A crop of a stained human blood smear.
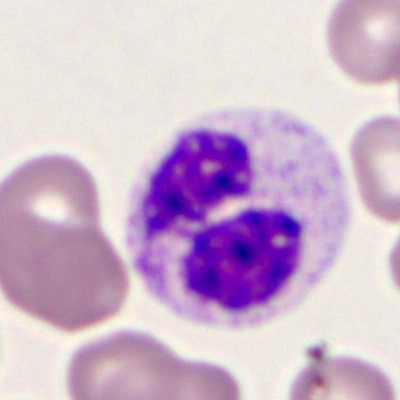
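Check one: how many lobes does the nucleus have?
Two.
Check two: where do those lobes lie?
One at the upper left, the other at the lower right.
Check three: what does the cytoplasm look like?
Plentiful and pale pinkish-lilac.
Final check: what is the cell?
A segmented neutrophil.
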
